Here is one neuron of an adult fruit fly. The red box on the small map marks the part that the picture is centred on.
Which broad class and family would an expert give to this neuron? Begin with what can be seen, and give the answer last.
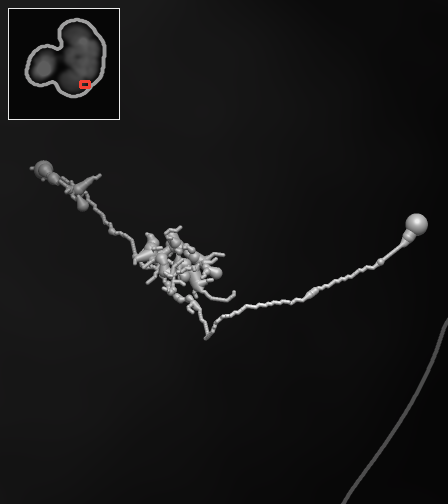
The cell body can be seen on the right of the picture. In this view it is wider than it is tall. Its broad class is optic-lobe intrinsic neuron. Its family is Mi.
